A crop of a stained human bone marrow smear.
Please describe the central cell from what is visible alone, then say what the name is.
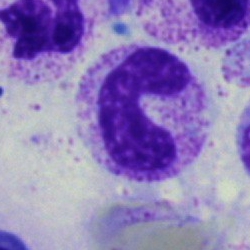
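The nucleus is curved into a C shape, with its opening facing right. It forms one continuous band rather than separate lobes, and its chromatin is dark purple and condensed. A moderate rim of pale pinkish-lilac cytoplasm surrounds the nucleus. This is a band neutrophil.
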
